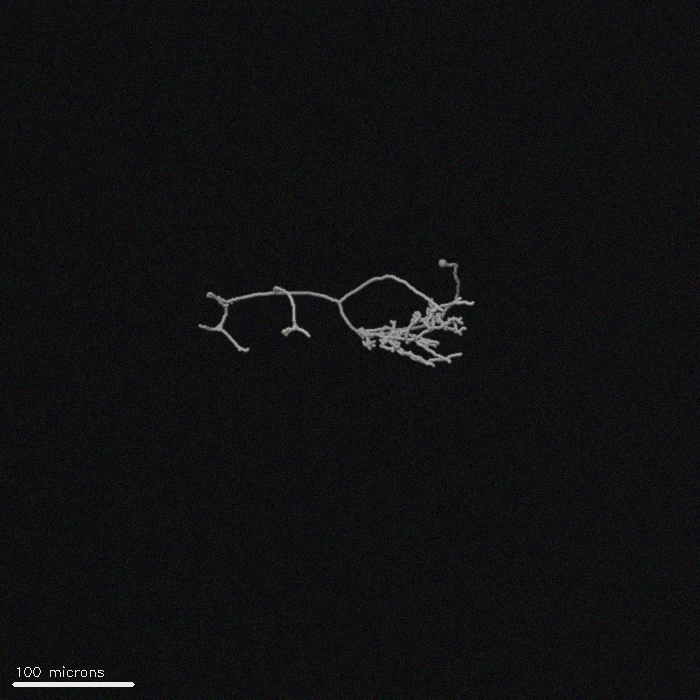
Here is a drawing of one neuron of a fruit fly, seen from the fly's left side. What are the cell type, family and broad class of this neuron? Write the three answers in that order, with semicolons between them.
IN18B051; hemilineage 18B; nerve-cord intrinsic neuron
